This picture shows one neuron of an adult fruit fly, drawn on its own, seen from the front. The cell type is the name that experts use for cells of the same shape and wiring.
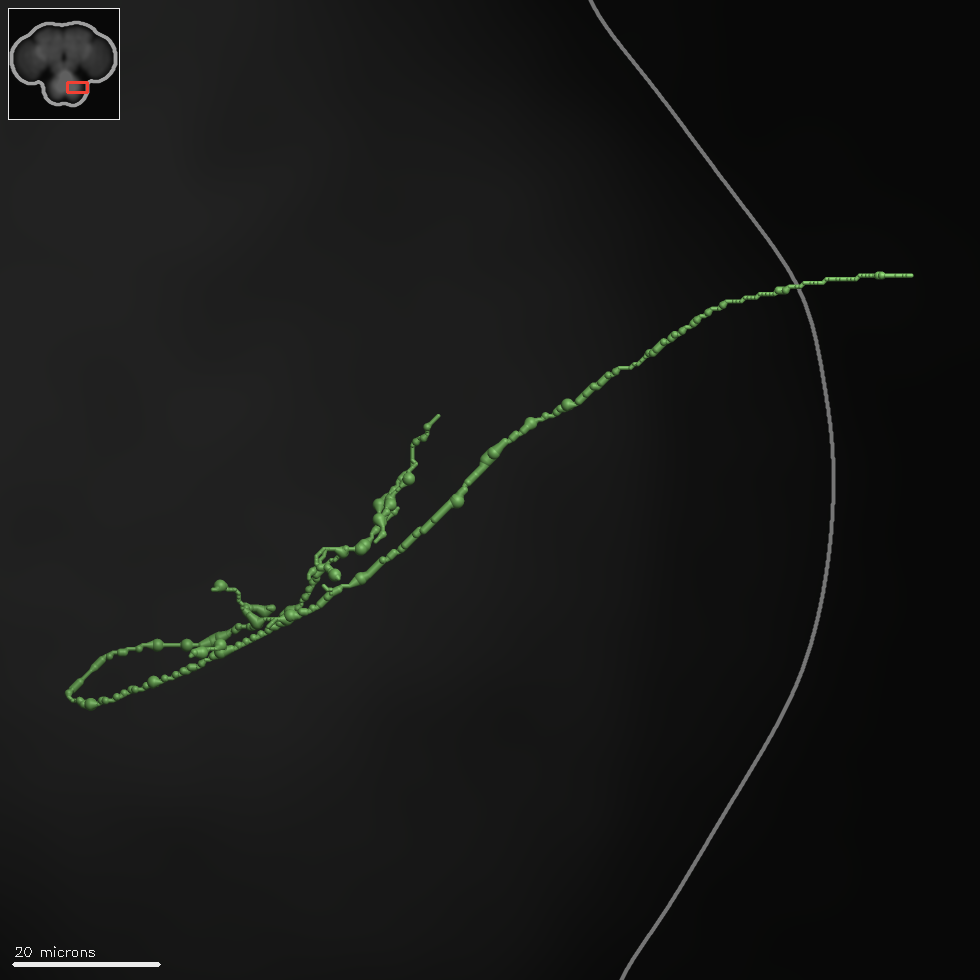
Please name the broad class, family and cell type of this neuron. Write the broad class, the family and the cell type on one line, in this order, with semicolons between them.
sensory neuron entering the nerve cord; class mechanosensory tactile; SNta18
